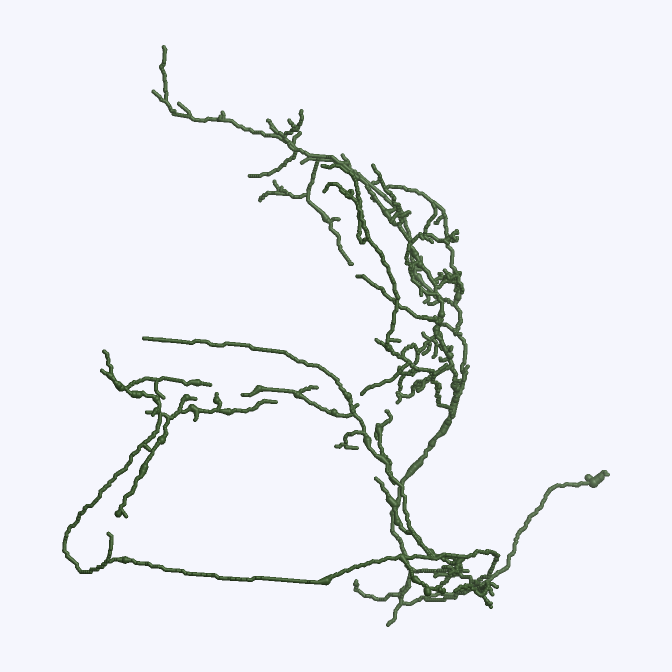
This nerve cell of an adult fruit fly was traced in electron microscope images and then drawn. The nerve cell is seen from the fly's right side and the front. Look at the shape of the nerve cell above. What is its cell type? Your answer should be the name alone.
SLP229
